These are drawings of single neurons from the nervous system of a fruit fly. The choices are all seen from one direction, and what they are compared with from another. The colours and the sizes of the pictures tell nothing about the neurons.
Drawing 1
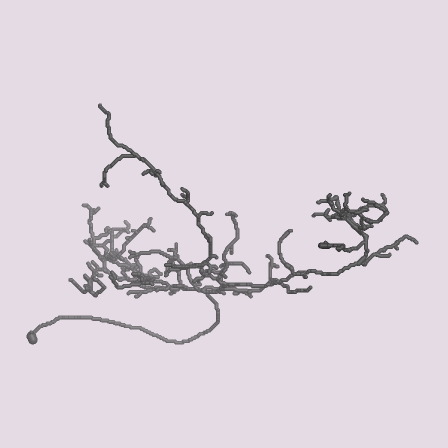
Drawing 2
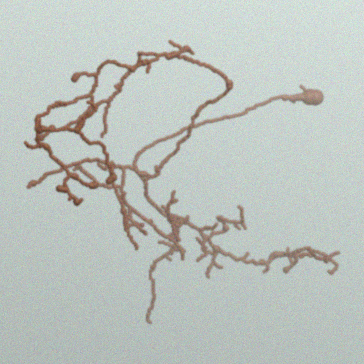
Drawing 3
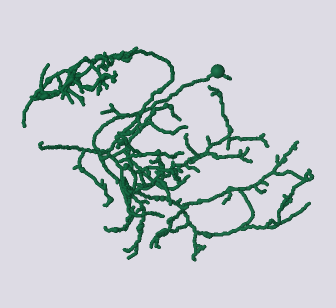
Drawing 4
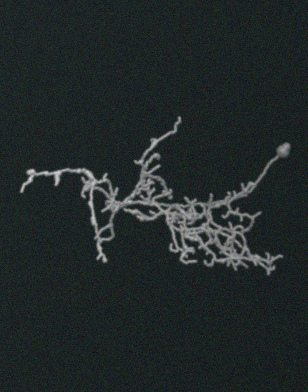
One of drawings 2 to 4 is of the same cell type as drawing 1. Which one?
4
